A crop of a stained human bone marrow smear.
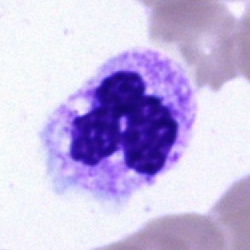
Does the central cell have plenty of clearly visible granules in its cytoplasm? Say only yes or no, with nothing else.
Yes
